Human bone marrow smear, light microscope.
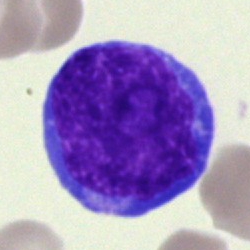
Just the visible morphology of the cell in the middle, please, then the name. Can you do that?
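Cytoplasm first: a scant rim of deep blue, widest at the lower left of the cell. Granules: none visible in the cytoplasm. Vacuoles: none seen either. Name: blast.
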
